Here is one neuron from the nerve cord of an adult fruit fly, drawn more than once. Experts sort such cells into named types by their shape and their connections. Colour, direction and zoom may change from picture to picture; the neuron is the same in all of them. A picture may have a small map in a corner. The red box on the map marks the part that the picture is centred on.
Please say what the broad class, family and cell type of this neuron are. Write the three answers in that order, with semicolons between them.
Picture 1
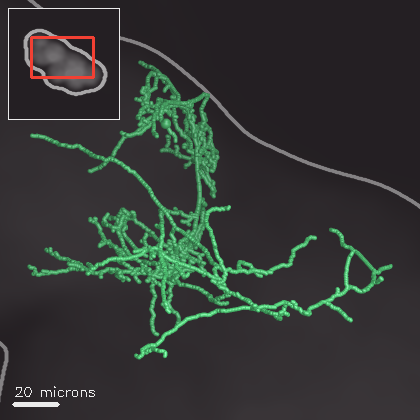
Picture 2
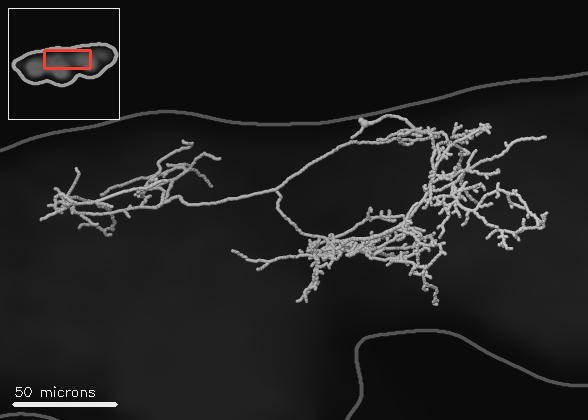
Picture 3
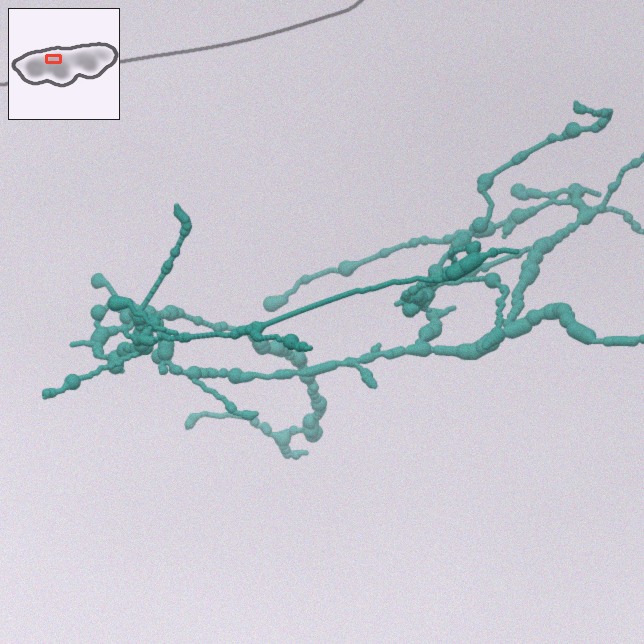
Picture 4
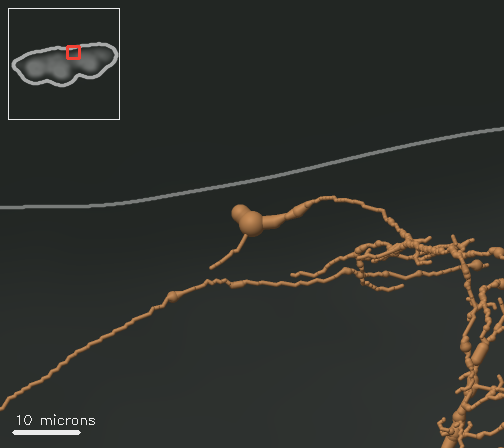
nerve-cord intrinsic neuron; hemilineage 18B; IN18B034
